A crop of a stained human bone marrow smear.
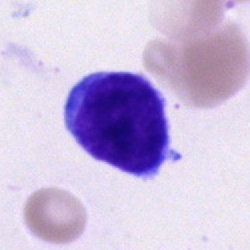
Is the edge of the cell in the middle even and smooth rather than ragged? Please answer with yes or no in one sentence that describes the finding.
No, the edge of the cell is rough rather than smooth and even.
